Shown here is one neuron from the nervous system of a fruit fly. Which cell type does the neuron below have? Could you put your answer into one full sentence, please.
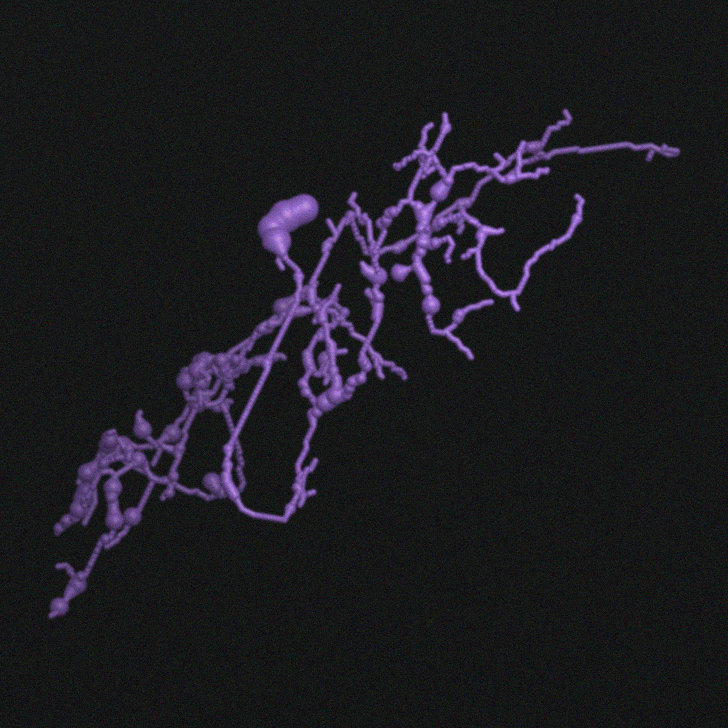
The cell type to which this neuron belongs is CB1201.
